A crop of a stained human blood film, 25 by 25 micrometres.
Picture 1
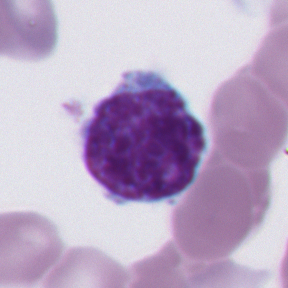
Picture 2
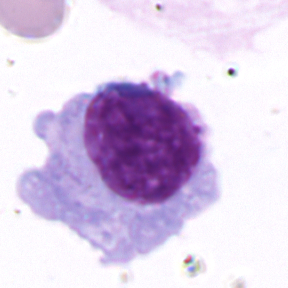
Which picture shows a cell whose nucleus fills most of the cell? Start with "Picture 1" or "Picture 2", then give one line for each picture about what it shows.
Picture 1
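In picture 1: The cytoplasm is very scant, forming only a thin rim around most of the nucleus.
In picture 2: The cytoplasm is abundant and widest on the left side of the nucleus.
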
